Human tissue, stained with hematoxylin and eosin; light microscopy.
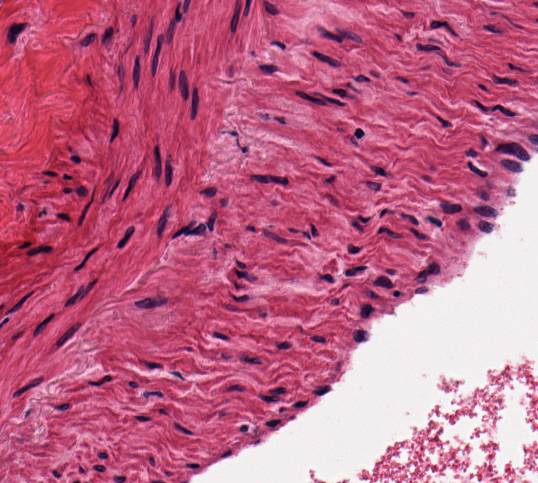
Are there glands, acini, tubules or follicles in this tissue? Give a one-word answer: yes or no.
No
